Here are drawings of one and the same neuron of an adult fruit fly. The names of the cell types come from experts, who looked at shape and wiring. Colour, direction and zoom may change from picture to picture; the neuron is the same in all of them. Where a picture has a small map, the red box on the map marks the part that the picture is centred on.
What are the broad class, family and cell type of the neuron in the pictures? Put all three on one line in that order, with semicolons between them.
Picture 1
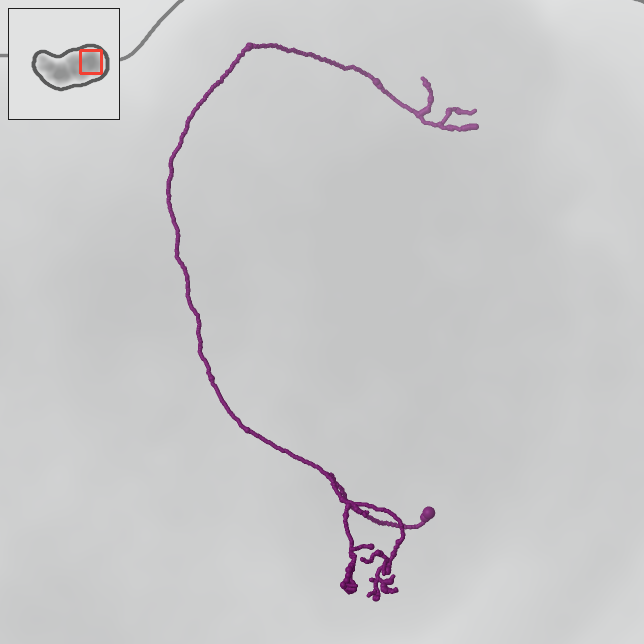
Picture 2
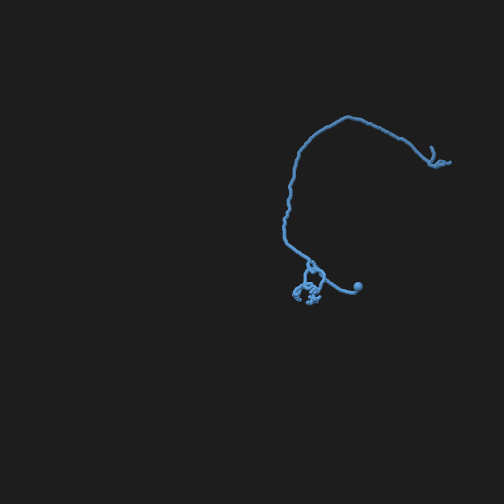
central-brain intrinsic neuron; hemilineage ALlv1; VM4_lvPN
